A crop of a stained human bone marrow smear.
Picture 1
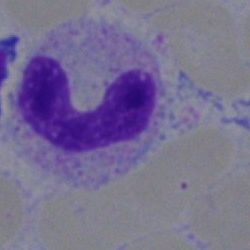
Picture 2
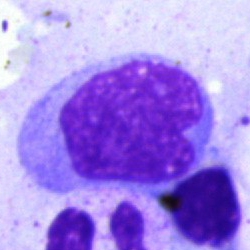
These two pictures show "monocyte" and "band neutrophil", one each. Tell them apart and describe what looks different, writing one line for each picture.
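In picture 1 we see a band neutrophil: Fine pinkish-violet granules are scattered throughout the cytoplasm.
In picture 2 we see a monocyte: No granules are seen in the cytoplasm.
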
